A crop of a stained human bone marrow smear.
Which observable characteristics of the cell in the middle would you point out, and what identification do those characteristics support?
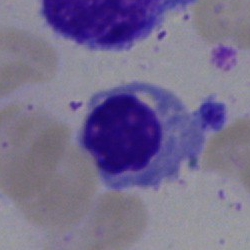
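Start with the outline, which is irregular and ragged. The nucleus sits toward the left, with a pale clear zone pressed against its upper right edge. No distinct granules show in the cytoplasm. So this cell is an erythroblast.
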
